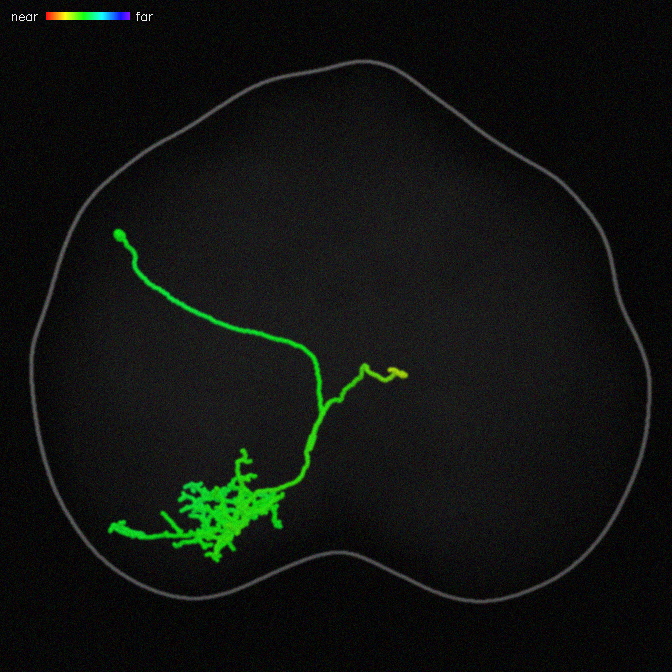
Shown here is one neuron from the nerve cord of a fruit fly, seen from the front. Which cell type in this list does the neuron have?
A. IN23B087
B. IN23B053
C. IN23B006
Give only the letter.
A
